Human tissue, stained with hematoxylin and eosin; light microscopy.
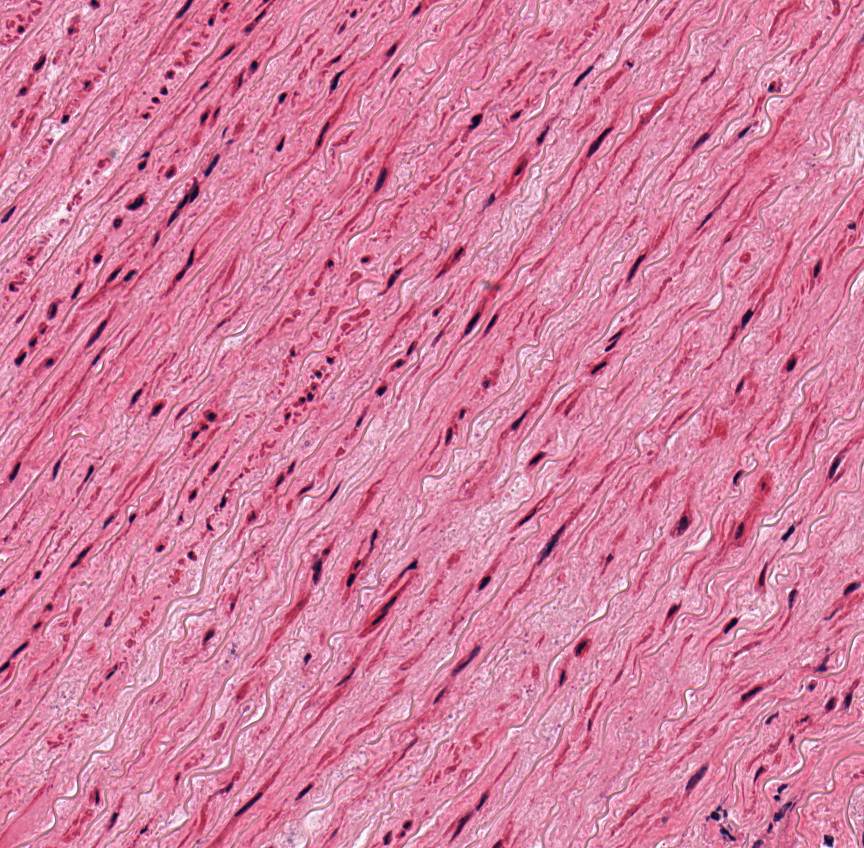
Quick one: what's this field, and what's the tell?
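You're looking at tunica media of an artery. The fibres are wavy and bright pink with eosin, and dark, elongated, spindle-shaped nuclei lie parallel to them throughout.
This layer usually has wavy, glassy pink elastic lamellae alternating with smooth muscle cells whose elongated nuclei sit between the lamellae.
There's no epithelium or gland anywhere in the field, either.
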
